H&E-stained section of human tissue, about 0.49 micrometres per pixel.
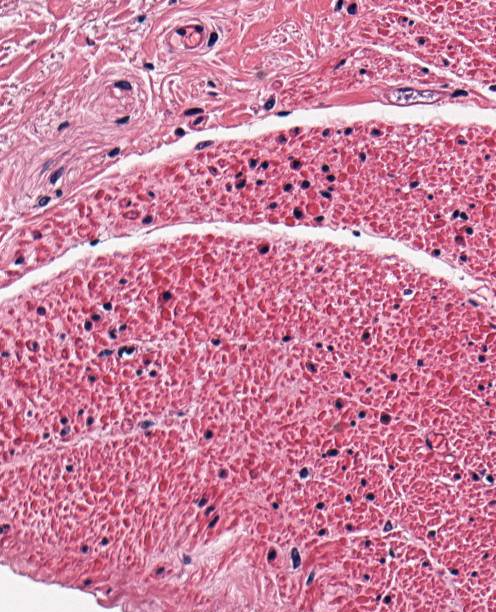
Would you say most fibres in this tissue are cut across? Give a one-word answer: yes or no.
Yes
